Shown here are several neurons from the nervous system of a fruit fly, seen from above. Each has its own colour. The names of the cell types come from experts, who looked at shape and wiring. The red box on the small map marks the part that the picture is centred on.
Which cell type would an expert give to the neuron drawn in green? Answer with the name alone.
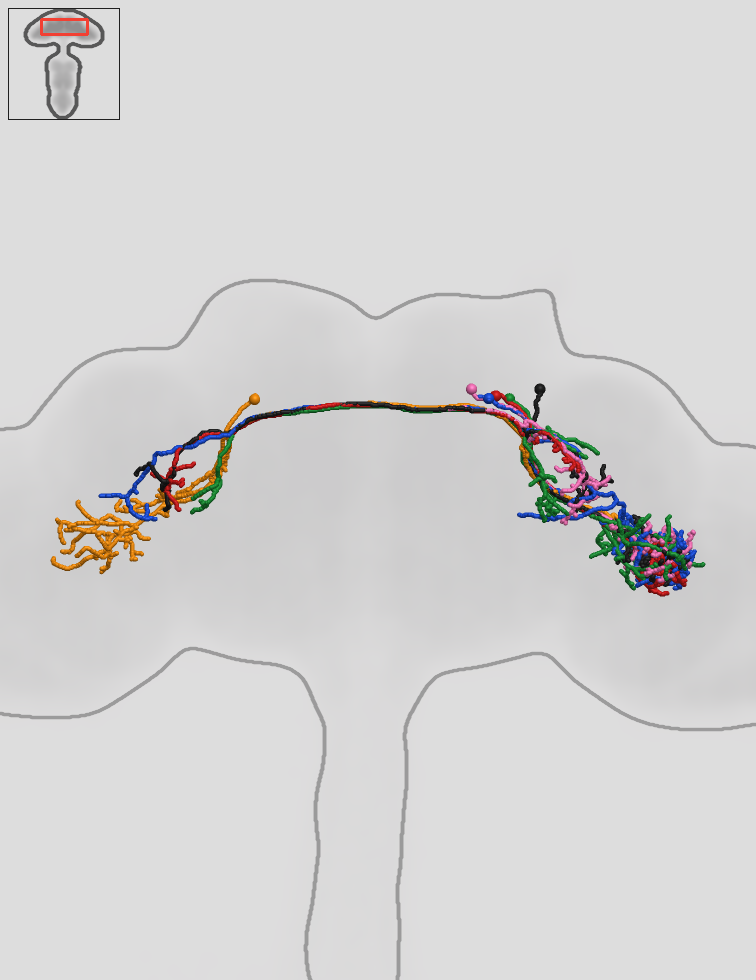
CB4141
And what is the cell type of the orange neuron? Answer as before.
CB2934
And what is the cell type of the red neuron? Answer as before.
CB3208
